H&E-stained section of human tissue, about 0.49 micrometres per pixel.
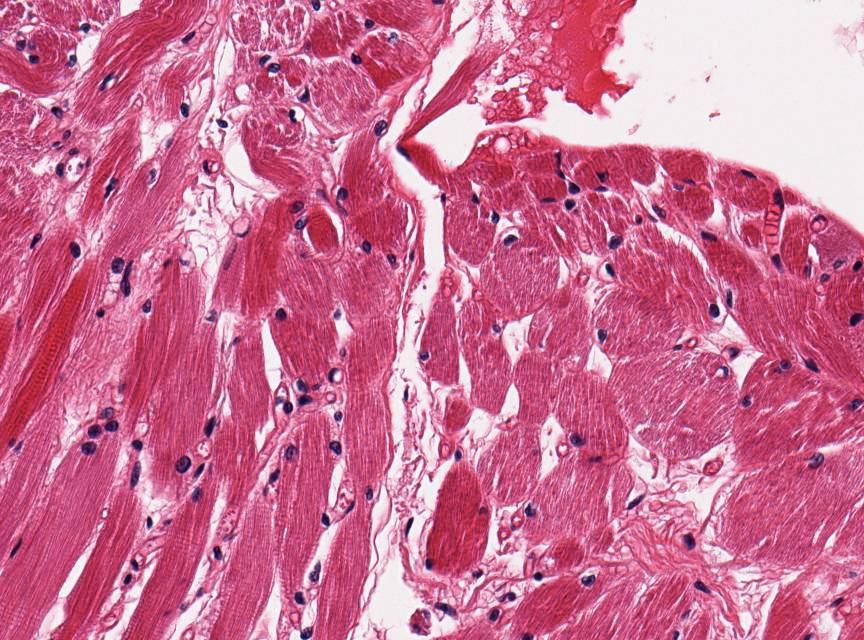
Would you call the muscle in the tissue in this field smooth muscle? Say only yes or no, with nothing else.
No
